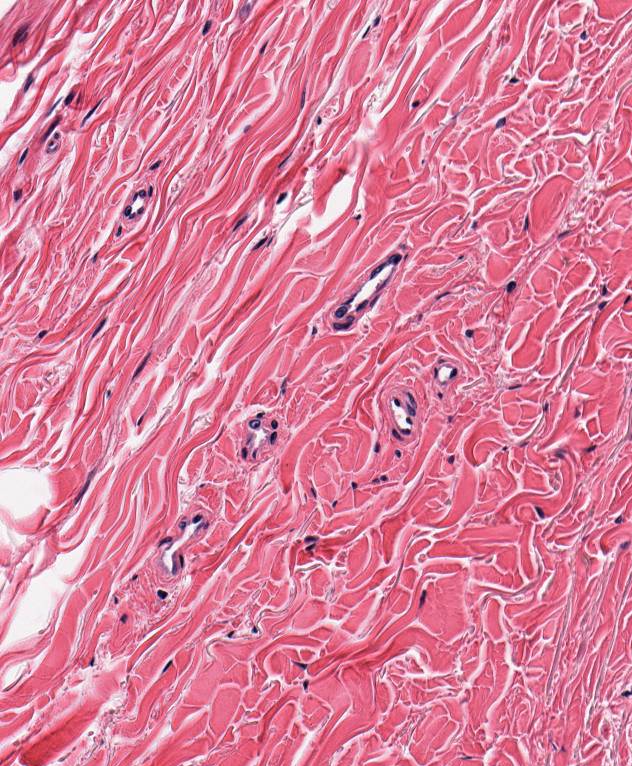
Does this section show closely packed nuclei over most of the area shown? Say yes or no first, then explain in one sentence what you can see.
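No. Small, dark, mostly elongated nuclei of fibroblasts lie sparsely between the collagen bundles.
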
